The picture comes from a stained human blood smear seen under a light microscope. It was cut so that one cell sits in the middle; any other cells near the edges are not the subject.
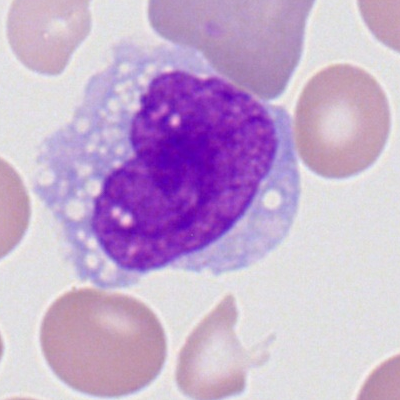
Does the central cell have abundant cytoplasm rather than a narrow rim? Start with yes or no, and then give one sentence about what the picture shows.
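Yes. The cytoplasm is abundant and pale grey-blue.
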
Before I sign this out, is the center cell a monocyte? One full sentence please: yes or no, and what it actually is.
Yes, the cell shown in the middle is a monocyte.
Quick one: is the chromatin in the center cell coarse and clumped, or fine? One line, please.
No coarse chromatin clumps are present; the pattern is fine.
